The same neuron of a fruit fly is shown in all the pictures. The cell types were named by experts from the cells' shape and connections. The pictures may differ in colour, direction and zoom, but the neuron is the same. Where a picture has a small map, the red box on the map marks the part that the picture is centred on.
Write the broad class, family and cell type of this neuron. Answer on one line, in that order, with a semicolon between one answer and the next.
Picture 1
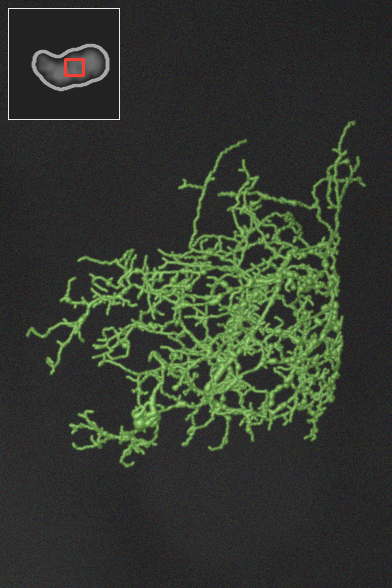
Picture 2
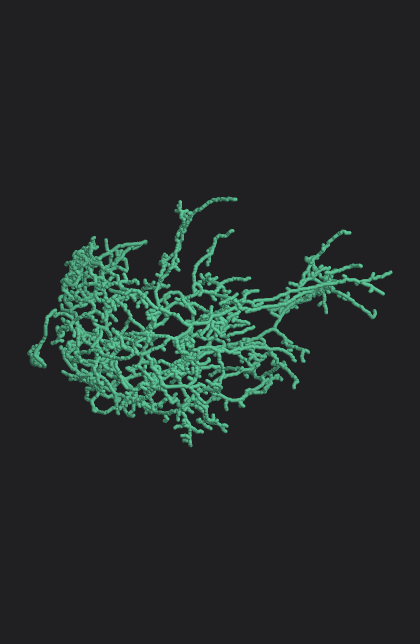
central-brain intrinsic neuron; hemilineage VLPl2_medial; AVLP169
